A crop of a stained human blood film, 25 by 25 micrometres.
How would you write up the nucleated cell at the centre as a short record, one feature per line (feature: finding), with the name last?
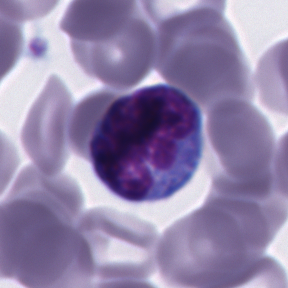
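Cell edge: smooth, no projections
Nucleus: fills most of the cell
Chromatin: coarsely clumped
Cytoplasm: widest at lower right
Name: typical lymphocyte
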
